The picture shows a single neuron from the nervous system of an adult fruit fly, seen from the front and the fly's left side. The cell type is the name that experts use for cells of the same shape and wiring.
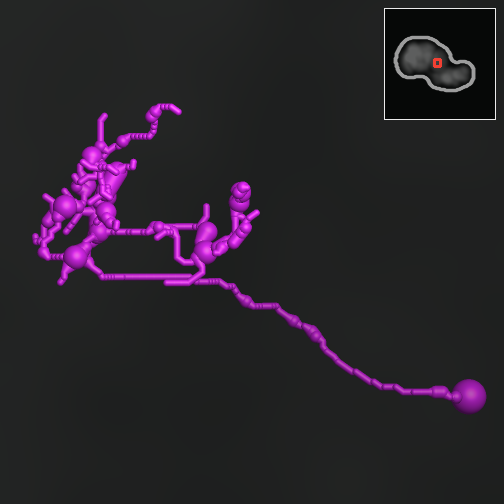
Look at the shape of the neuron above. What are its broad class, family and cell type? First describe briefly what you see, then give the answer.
Its cell body lies at the lower right of the picture. As drawn here it is wider than it is tall. Its broad class is optic-lobe intrinsic neuron. Its family is T. The cell type is T5a.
